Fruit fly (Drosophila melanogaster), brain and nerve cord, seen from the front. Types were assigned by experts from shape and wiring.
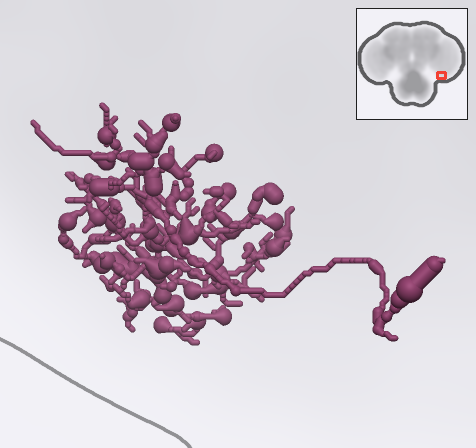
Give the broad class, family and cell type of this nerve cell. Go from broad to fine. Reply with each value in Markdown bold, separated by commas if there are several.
**optic-lobe intrinsic neuron**, **Dm**, **Dm12**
